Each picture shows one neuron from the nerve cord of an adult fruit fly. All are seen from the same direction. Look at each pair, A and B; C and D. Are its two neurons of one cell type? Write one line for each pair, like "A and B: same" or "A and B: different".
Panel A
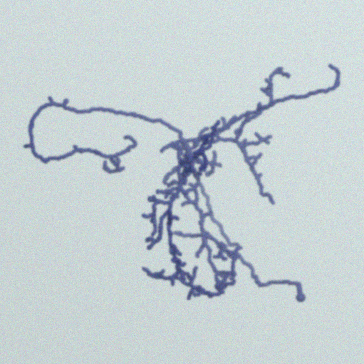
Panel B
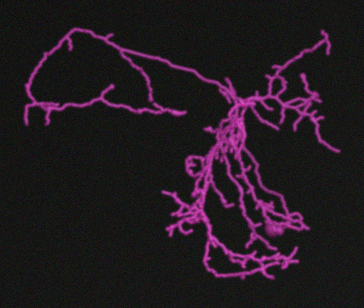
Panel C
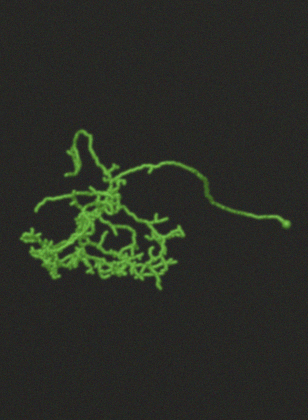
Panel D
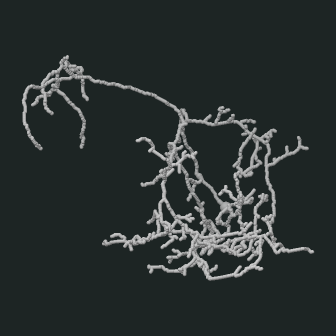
A and B: same
C and D: different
